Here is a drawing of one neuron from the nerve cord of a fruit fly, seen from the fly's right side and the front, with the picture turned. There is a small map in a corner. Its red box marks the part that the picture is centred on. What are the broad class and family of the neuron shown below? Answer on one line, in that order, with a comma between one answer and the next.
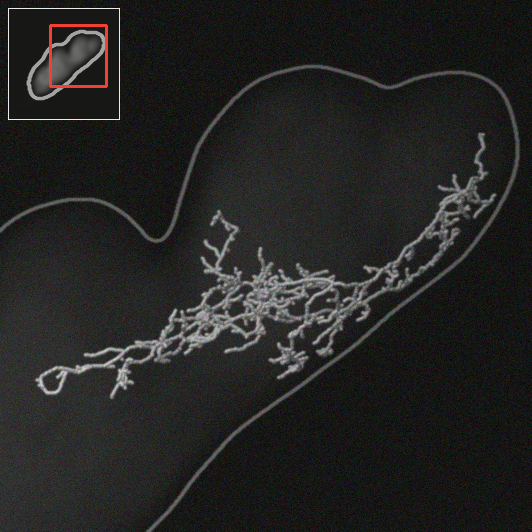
nerve-cord intrinsic neuron, hemilineage 23B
